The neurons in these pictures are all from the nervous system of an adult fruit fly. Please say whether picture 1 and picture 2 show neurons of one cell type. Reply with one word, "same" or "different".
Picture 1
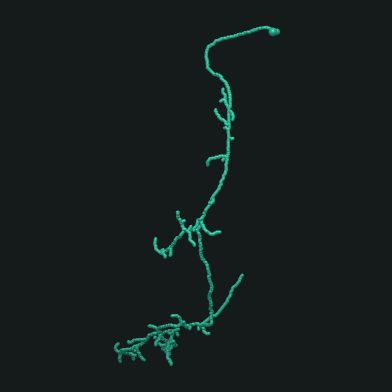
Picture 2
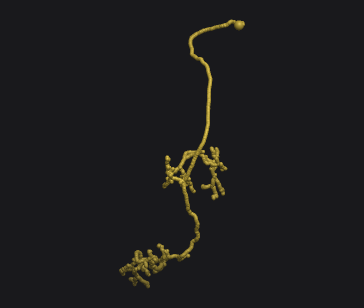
same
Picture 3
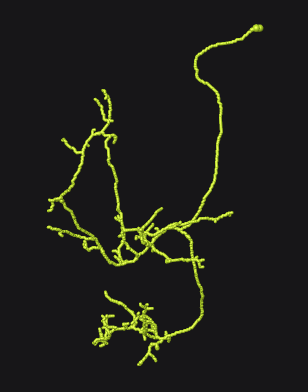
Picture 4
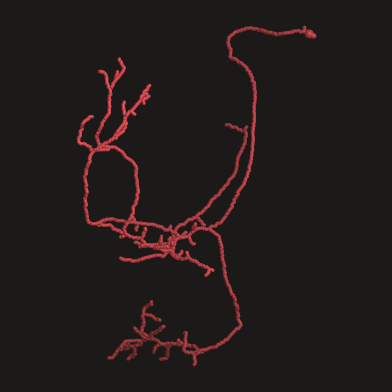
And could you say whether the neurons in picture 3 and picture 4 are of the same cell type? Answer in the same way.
same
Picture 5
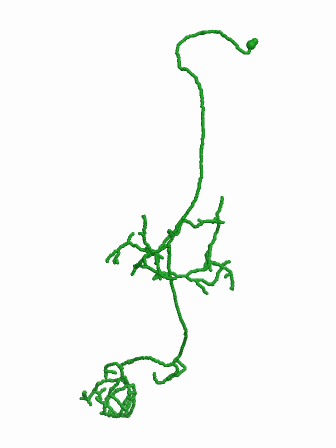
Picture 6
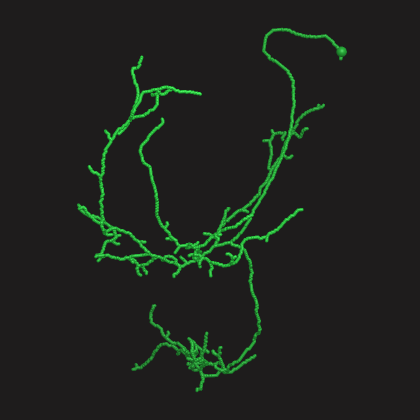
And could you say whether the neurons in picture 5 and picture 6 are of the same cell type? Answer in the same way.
different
